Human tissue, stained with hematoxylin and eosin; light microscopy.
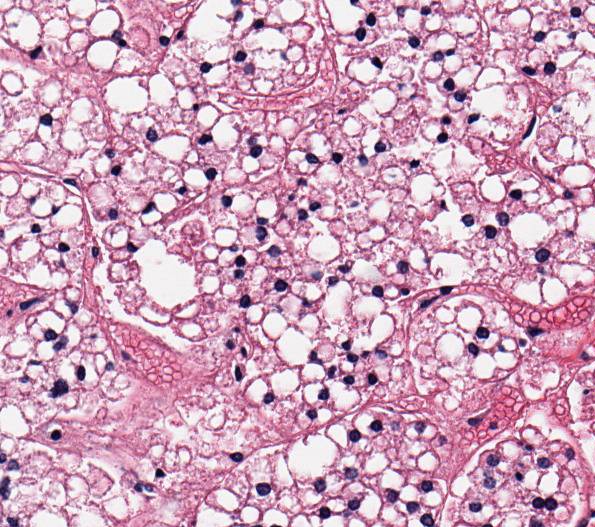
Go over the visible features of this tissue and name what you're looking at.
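Let's start with the arrangement: across the whole field, the cells sit in rounded nests separated by thin fibrovascular septa. Each cell has abundant cytoplasm filled with many clear vacuoles of varying size, so it looks bubbly. The nuclei are small, round and darkly stained, and they are alike in size and shape throughout the field. This is adrenal gland.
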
